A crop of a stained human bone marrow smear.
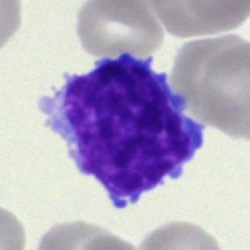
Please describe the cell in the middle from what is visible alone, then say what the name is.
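A nucleus without lobes takes up most of this cell. Its chromatin is dark purple and coarsely clumped, with paler patches between the clumps. Only a scant rim of pale blue cytoplasm surrounds it, and the rim is broadest on the left. Small irregular projections jut from the margin and are most obvious on the left side. It is a blast.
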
